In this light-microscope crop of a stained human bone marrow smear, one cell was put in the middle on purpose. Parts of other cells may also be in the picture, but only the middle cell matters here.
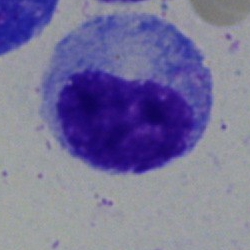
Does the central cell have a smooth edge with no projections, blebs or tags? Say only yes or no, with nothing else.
Yes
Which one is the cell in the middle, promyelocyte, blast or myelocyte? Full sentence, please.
Standing at the centre of this crop is a myelocyte.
